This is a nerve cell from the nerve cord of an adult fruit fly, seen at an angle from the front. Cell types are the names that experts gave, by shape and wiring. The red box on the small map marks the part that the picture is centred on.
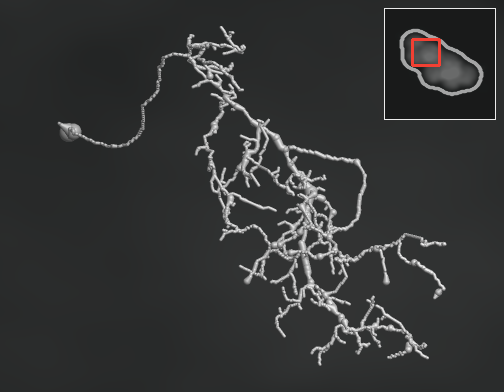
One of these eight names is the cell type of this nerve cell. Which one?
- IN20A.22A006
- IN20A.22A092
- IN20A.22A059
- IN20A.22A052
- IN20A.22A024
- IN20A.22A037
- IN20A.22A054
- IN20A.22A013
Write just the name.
IN20A.22A059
